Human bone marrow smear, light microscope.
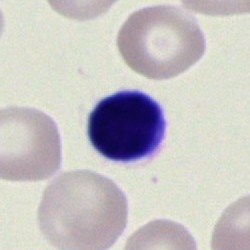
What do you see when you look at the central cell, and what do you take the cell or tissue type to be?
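The outline of this cell is round and smooth. Its nucleus, stained a uniform very dark blue-purple, fills almost the entire cell, leaving at most a very thin pale rim of cytoplasm at the edge. This is a lymphocyte.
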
